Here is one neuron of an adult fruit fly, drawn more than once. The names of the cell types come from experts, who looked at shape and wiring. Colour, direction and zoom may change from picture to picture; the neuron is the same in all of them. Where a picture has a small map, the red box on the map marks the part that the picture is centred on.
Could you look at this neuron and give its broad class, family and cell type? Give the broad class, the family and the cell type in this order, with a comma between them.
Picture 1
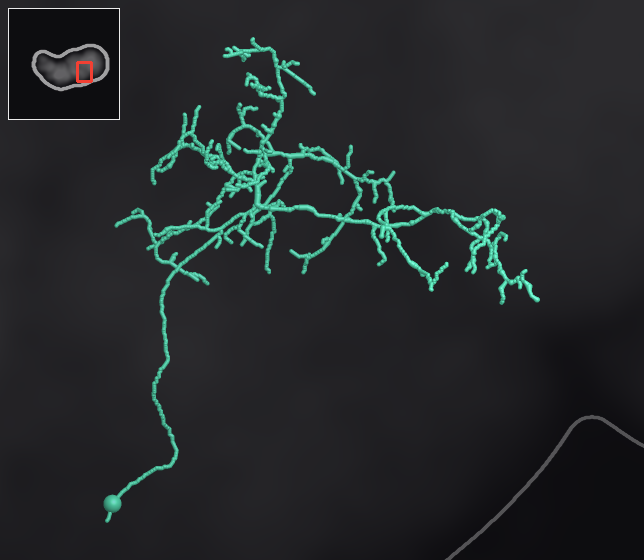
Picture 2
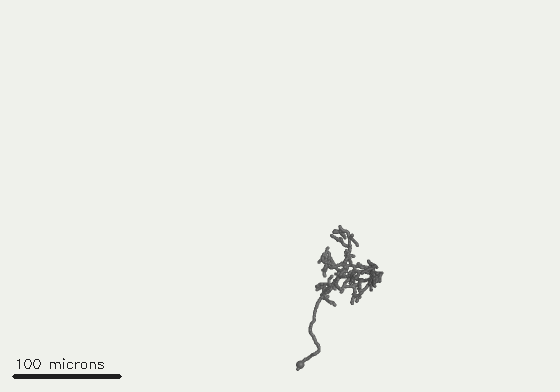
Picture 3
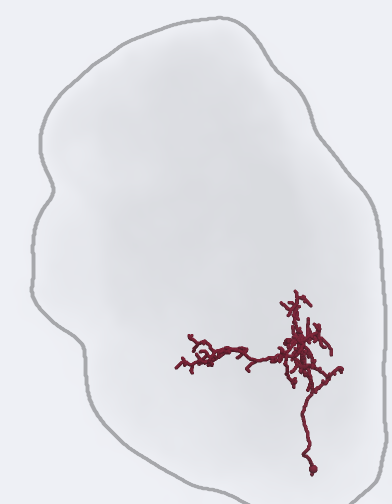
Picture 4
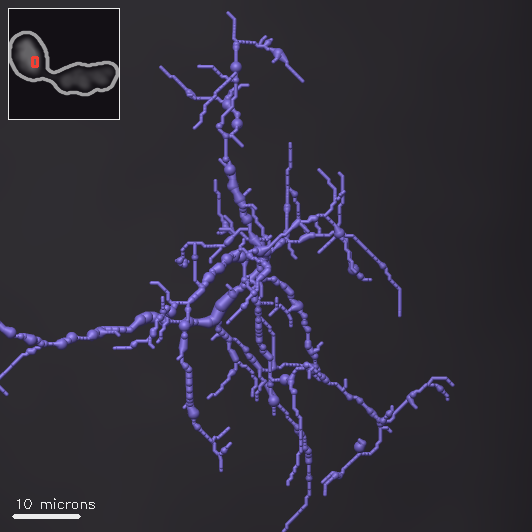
central-brain intrinsic neuron, hemilineage LB3, IPS001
